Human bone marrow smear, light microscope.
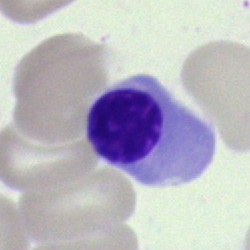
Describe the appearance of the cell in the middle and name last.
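First, the nucleus lies off-centre, toward the left side of the cell. The cytoplasm is pale blue and extends broadly to the right of the nucleus. As far as I can see, it shows no granules. The cell outline is smooth, without any projections. This is an erythroblast.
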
